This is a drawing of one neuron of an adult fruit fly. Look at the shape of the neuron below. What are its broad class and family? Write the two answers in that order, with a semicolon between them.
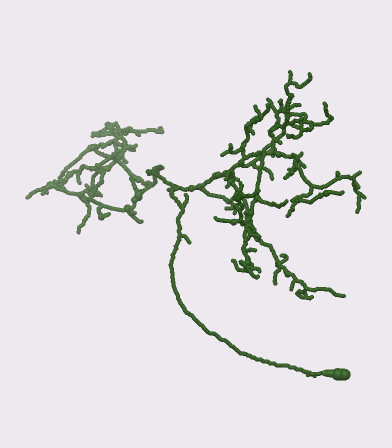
central-brain intrinsic neuron; hemilineage SLPad1_posterior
